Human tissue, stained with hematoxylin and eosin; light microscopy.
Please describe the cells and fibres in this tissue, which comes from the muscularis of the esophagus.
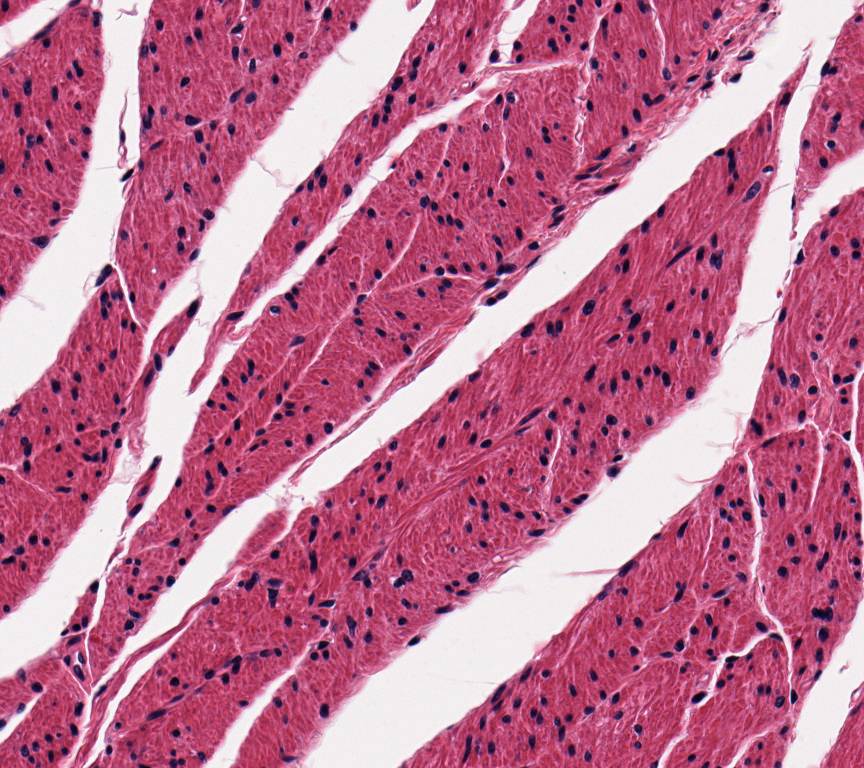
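Notice the tissue lying in long parallel bands that run diagonally from lower left to upper right. Nowhere in the field is there an epithelial lining, and no fat cells sit between or within the bands.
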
